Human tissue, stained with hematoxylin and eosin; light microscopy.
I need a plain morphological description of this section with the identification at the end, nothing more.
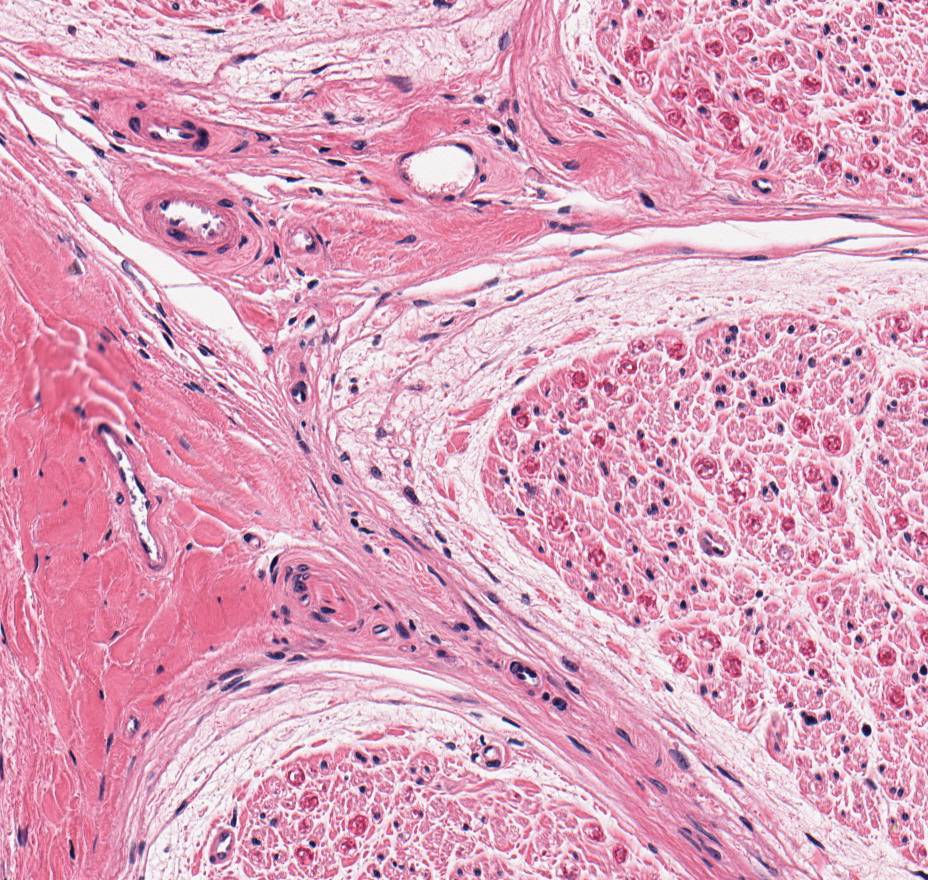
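On the right side and bottom of the field, rounded bundles of nerve fibres are cut in cross section. Within them, many fibres show a pink central dot inside a pale clear ring, and dark oval to elongated nuclei lie singly between fibres. Dense, deeply pink collagenous connective tissue with sparse spindle-shaped nuclei fills the left part. This is tibial nerve.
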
